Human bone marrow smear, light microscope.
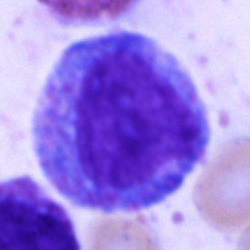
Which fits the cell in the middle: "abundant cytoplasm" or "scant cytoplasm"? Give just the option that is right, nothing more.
Scant cytoplasm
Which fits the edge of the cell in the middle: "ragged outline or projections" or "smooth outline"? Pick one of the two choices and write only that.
Smooth outline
